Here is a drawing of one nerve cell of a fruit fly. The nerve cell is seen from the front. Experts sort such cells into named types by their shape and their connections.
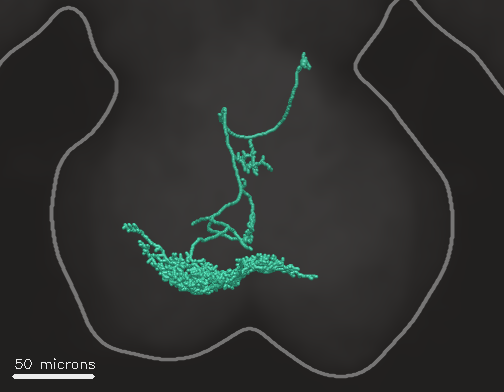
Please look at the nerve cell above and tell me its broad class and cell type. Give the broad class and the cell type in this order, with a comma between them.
nerve-cord intrinsic neuron, INXXX252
